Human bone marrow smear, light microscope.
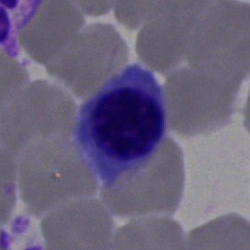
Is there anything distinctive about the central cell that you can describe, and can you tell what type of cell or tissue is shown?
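The nucleus lies off-centre, toward the right side of the cell, and its chromatin is dense and dark purple. Blue-staining cytoplasm is widest on the left and lower side of the nucleus. This is an erythroblast.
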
